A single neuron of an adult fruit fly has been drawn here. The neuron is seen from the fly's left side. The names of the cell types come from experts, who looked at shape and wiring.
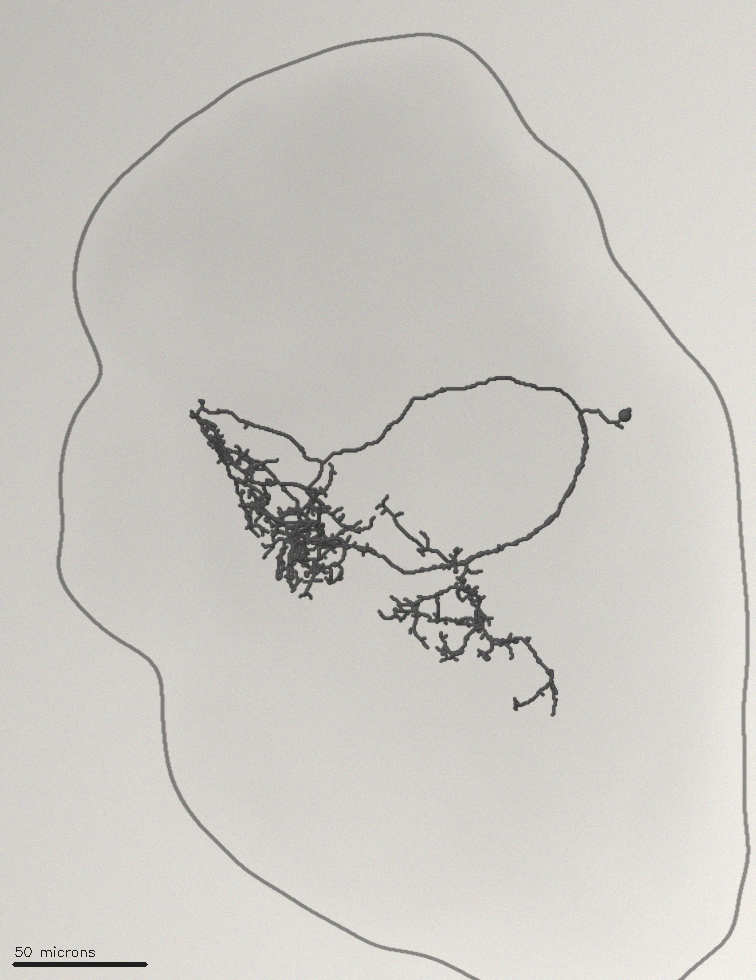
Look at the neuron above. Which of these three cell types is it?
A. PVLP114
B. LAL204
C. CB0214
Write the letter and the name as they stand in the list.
B. LAL204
